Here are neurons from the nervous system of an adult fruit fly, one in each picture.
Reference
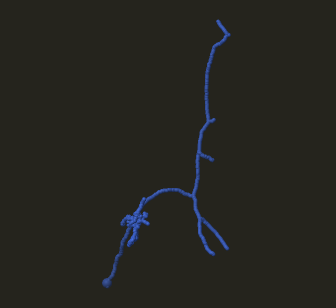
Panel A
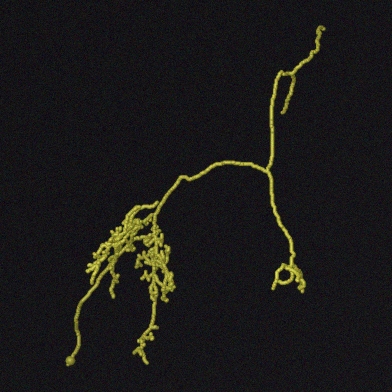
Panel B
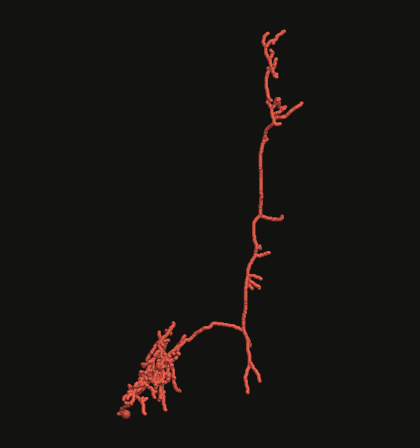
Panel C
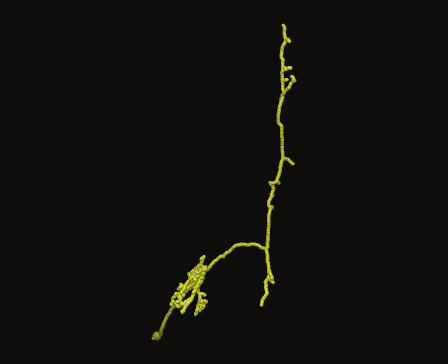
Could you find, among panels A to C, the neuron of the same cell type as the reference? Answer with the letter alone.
C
